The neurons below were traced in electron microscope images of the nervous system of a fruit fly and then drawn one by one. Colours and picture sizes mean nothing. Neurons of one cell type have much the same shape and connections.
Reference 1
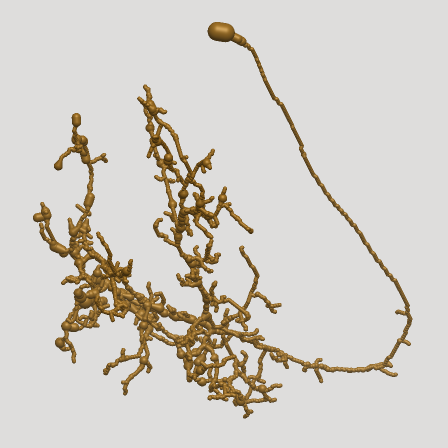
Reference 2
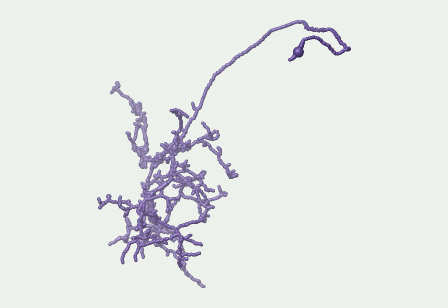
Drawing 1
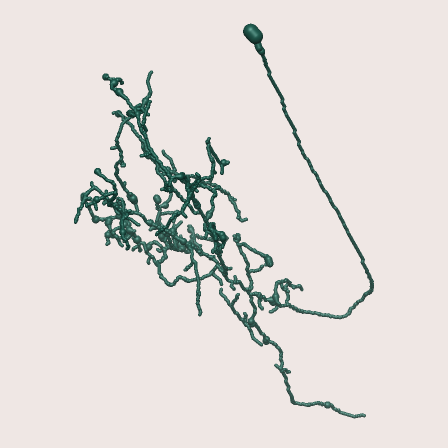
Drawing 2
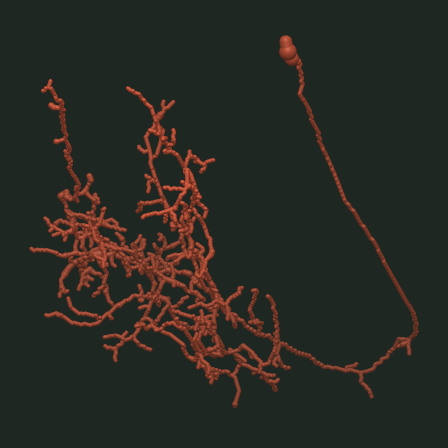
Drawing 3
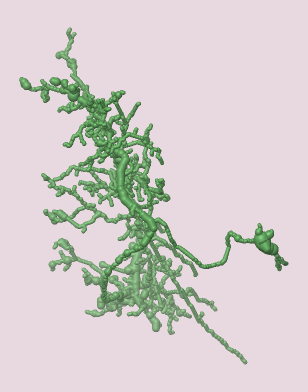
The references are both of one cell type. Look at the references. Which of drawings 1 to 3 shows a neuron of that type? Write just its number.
2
